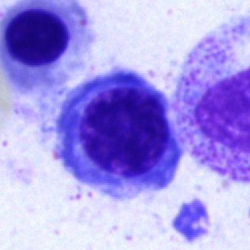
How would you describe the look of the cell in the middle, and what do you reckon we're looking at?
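Roughly round, this cell, with a slightly bumpy, irregular edge. Around the nucleus there's a deep blue rim of cytoplasm, with a paler band tucked against the nucleus inside it, and no granules in it. It's an erythroblast.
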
